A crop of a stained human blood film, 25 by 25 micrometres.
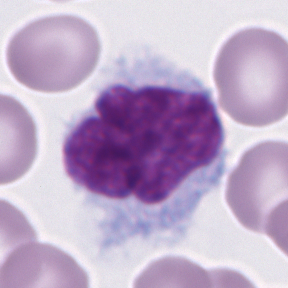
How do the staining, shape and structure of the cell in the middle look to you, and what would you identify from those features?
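Looking first at size, the cell comes to about 17 by 14 micrometres, about 2 times as wide as a red cell lying whole in the picture. The nucleus, about 14 by 11 micrometres, is folded into several broad lobes that stay joined by wide bridges. Its chromatin strikes me as lacy and moderately dense rather than gathered into coarse dark clumps. Around it the cytoplasm is pale grey-blue, with only a faint fine stippling and no coarse coloured granules. So I'd call this a hairy cell.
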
